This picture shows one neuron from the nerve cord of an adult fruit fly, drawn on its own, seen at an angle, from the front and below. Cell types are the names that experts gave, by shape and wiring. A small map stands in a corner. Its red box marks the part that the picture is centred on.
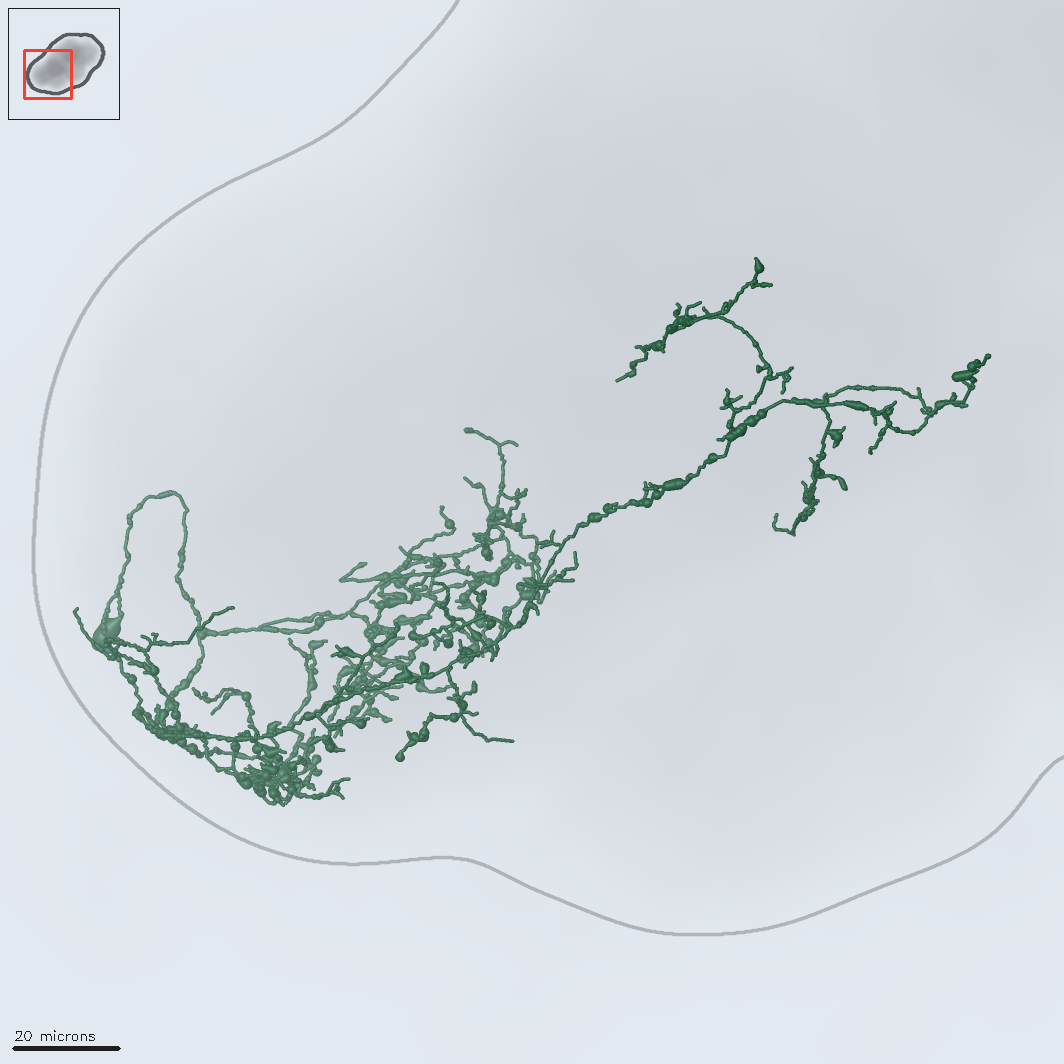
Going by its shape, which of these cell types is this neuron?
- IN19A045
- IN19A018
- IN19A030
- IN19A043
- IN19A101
IN19A045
